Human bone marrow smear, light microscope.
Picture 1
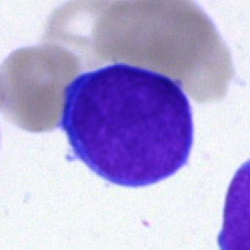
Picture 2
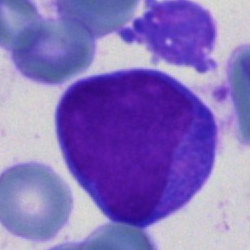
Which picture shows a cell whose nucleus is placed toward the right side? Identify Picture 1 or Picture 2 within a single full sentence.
The nucleus is placed toward the right side in the cell of picture 1.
